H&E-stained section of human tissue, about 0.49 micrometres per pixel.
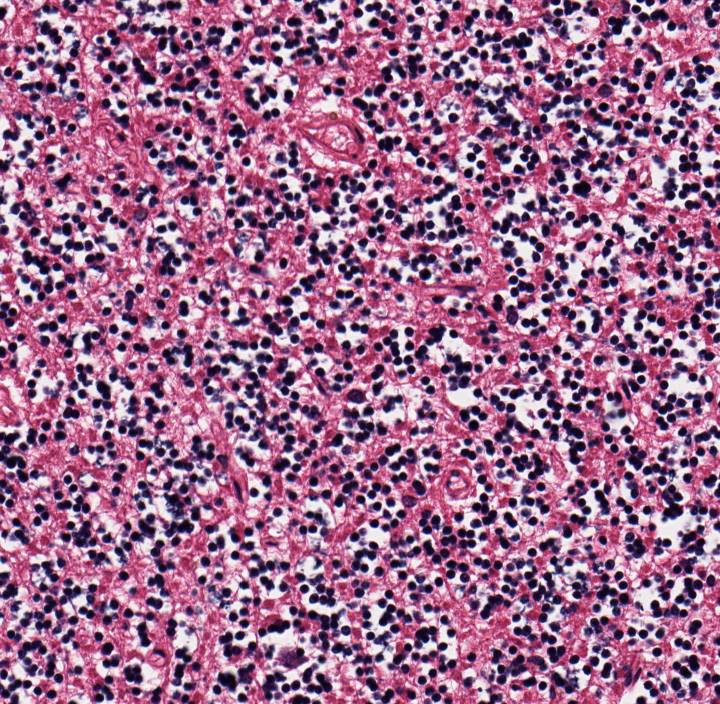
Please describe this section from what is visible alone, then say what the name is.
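Small, round, uniformly dark purple nuclei with almost no visible cytoplasm are densely packed and fill the whole field evenly, without layering or separate zones. An irregular network of pink fibrillary material runs between them, forming small islands. Epithelium and glands are absent. This is cerebellum.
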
